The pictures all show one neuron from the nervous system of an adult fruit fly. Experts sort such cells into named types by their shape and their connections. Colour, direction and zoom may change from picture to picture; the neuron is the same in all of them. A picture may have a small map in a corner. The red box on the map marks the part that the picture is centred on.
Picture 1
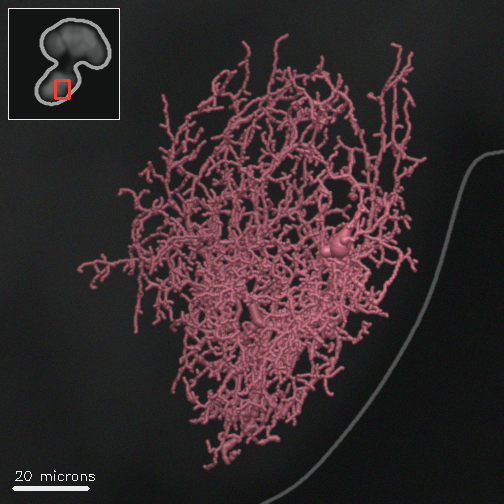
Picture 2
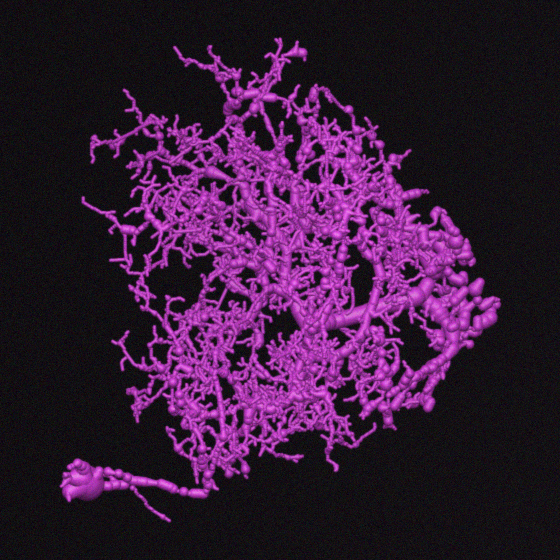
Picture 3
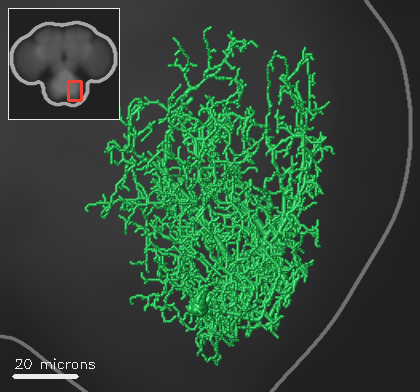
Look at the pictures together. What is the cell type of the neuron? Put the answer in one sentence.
The cell type is IN16B018.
